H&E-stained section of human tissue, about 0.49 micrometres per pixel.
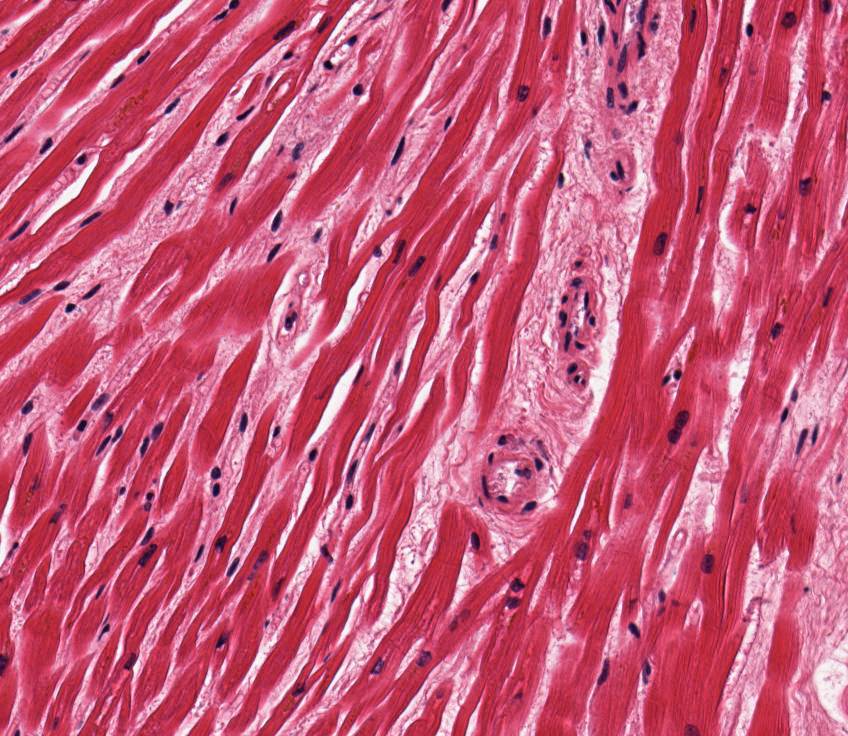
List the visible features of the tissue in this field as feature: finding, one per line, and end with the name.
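Fibres: branch and join neighbours
Nuclei: oval, single, central
Cytoplasm: deeply eosinophilic
Between fibre groups: pale pink loose connective tissue, widest in the centre
Name: left ventricle of the heart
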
